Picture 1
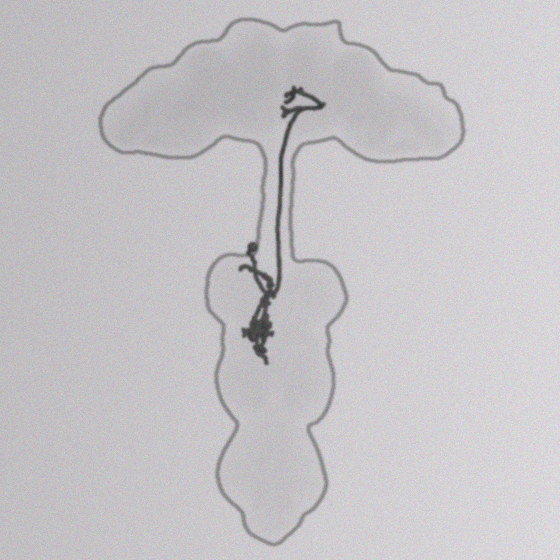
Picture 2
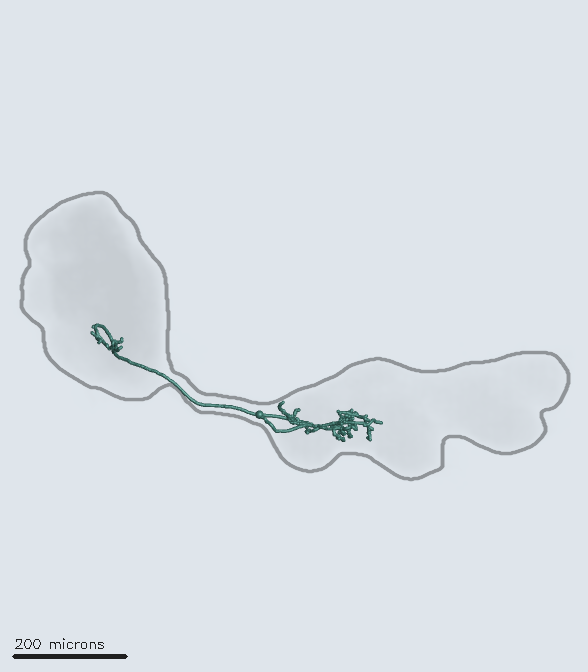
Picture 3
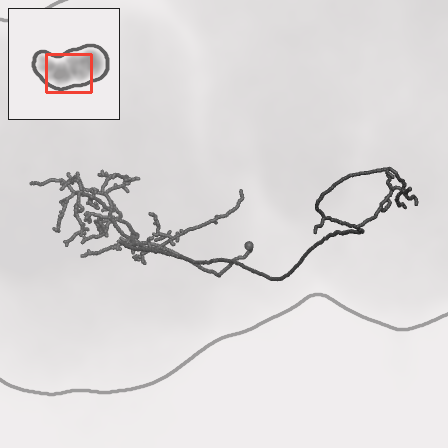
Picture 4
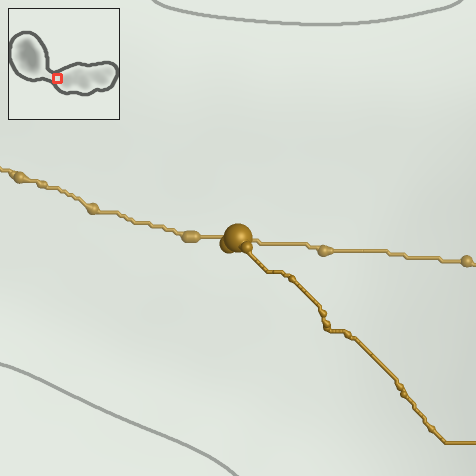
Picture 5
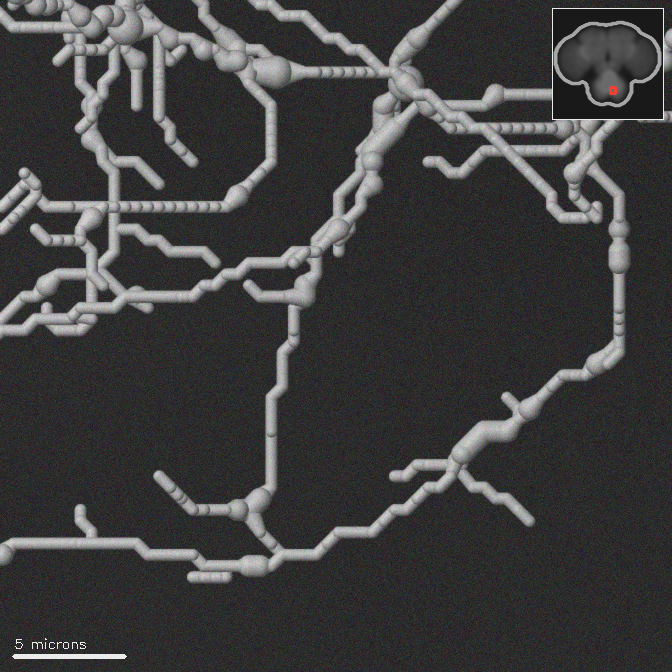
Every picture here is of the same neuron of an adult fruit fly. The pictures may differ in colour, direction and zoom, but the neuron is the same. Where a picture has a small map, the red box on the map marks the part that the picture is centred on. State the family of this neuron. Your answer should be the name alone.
hemilineage 08B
